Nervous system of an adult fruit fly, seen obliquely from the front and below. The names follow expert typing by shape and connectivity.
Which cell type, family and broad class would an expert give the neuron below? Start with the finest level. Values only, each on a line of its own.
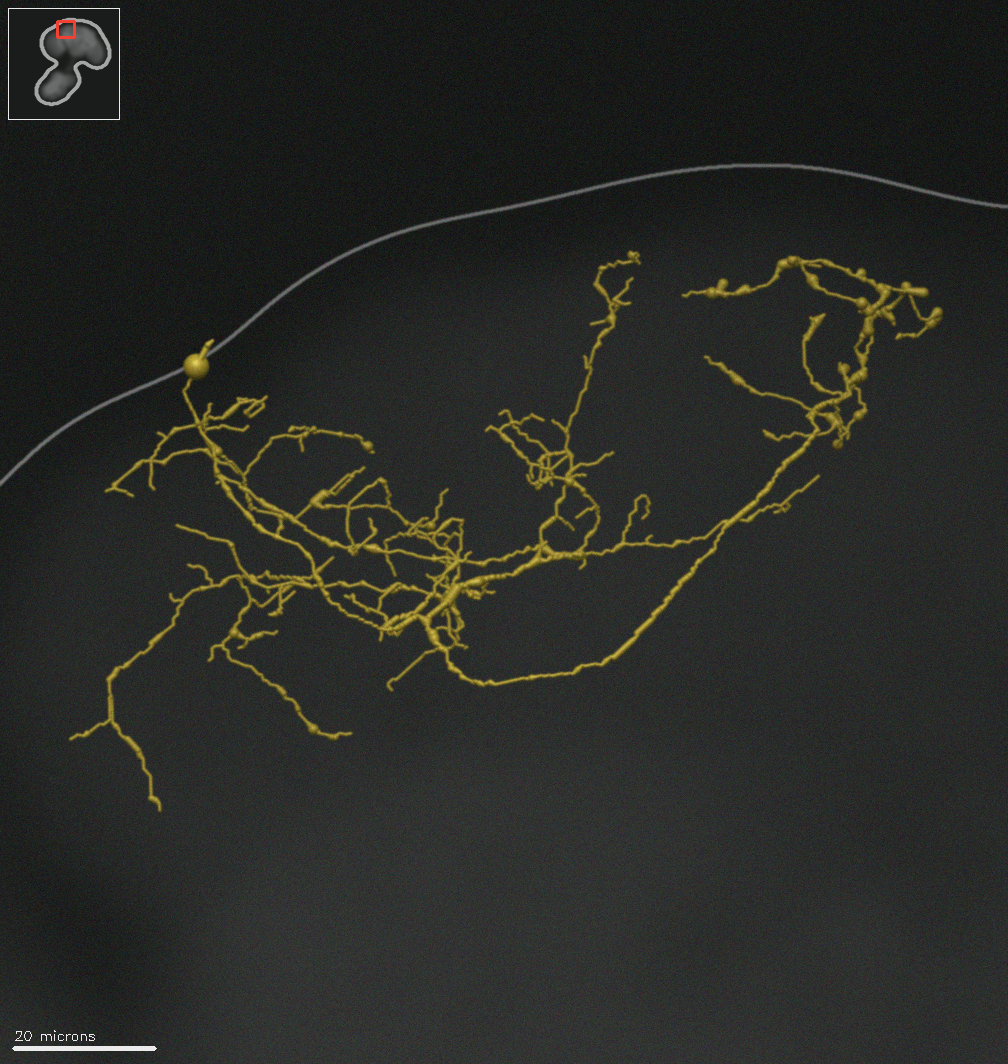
LHAD1i2_b
hemilineage SLPal2
central-brain intrinsic neuron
